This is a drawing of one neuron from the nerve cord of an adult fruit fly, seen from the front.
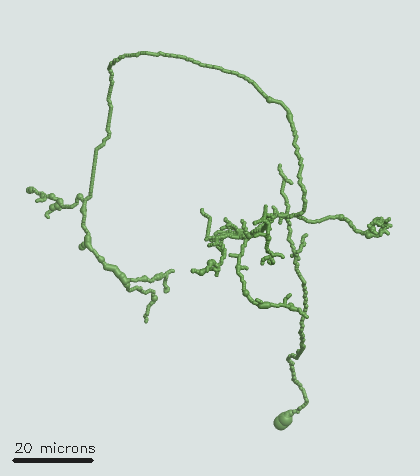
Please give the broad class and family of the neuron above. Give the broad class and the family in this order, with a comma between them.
nerve-cord intrinsic neuron, hemilineage 02A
